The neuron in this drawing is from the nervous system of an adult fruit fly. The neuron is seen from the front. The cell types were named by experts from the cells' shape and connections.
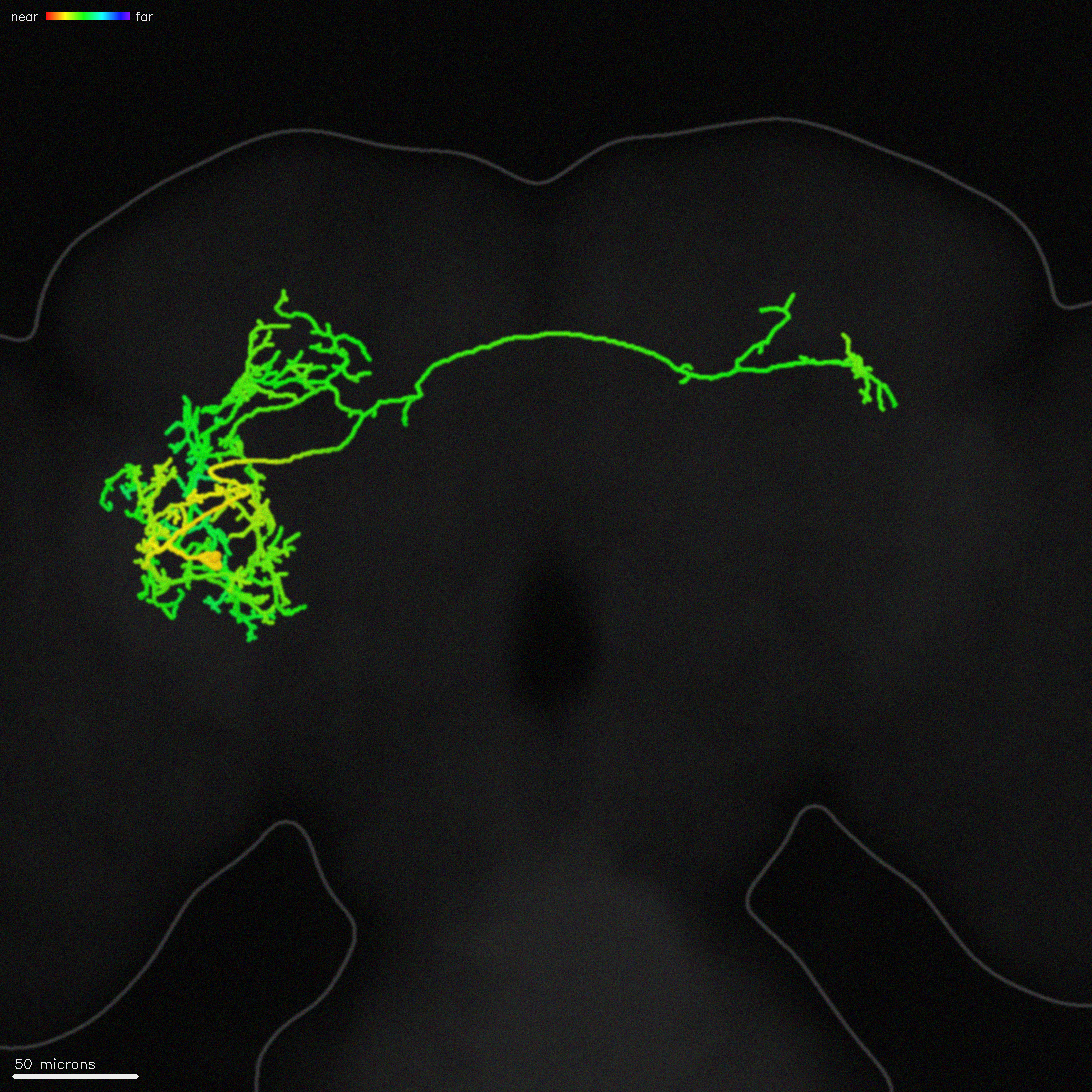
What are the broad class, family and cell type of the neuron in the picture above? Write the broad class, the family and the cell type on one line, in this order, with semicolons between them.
central-brain intrinsic neuron; hemilineage VLPa1_medial; AVLP728m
